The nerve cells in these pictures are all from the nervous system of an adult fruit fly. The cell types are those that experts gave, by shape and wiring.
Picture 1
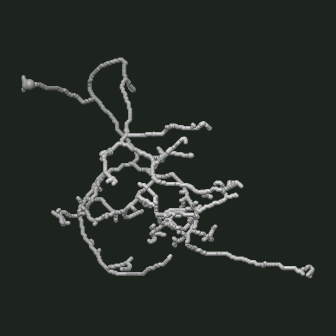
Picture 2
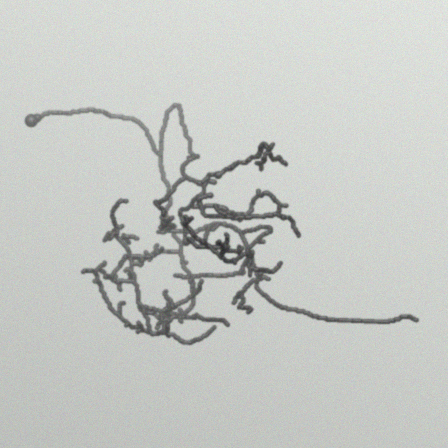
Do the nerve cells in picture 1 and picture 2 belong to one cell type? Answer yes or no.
yes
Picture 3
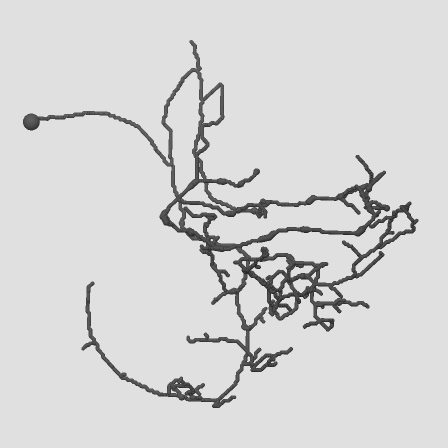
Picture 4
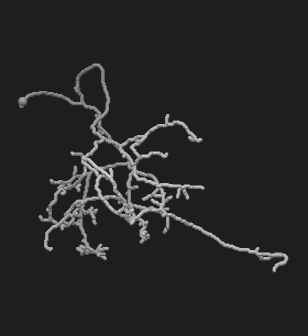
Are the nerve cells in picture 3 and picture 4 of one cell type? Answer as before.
no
